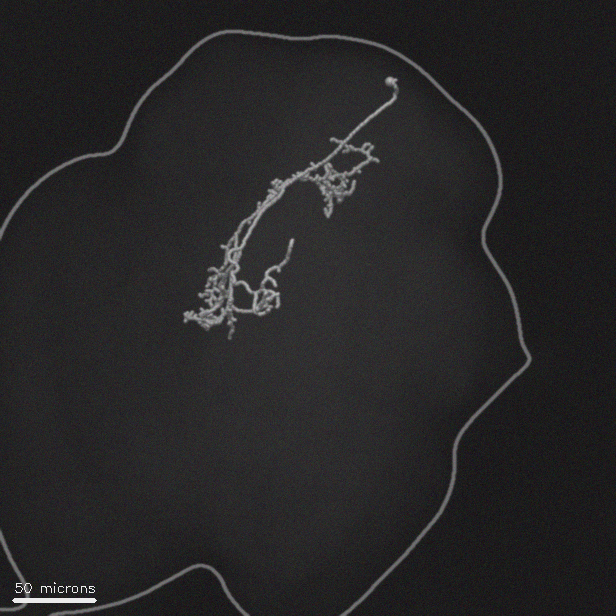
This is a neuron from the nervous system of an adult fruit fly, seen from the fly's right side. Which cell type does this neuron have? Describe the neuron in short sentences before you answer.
From top to bottom in the picture it spans about 160 microns. As drawn here it is about as wide as it is tall. Its broad class is central-brain intrinsic neuron. Its cell type is PS003.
